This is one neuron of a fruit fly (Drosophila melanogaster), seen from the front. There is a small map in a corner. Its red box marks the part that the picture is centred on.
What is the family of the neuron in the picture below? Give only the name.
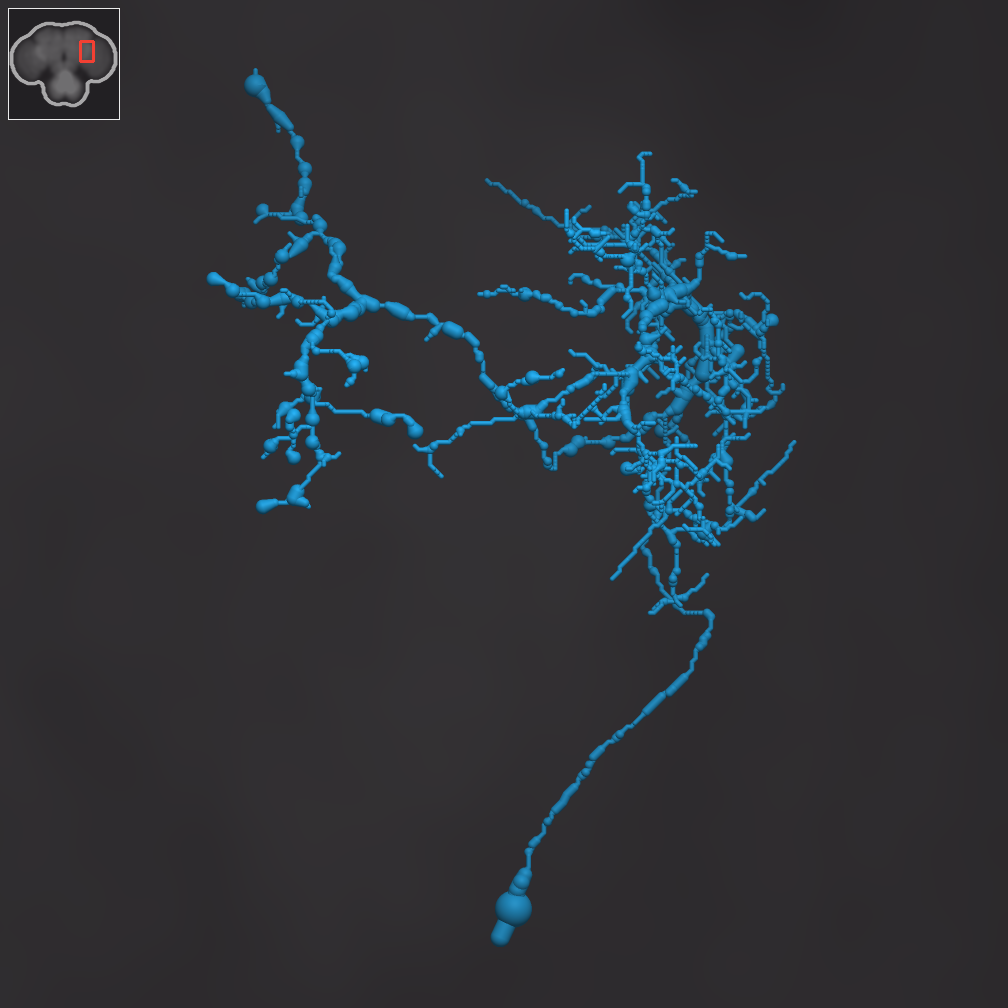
hemilineage VLPl&p1_lateral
